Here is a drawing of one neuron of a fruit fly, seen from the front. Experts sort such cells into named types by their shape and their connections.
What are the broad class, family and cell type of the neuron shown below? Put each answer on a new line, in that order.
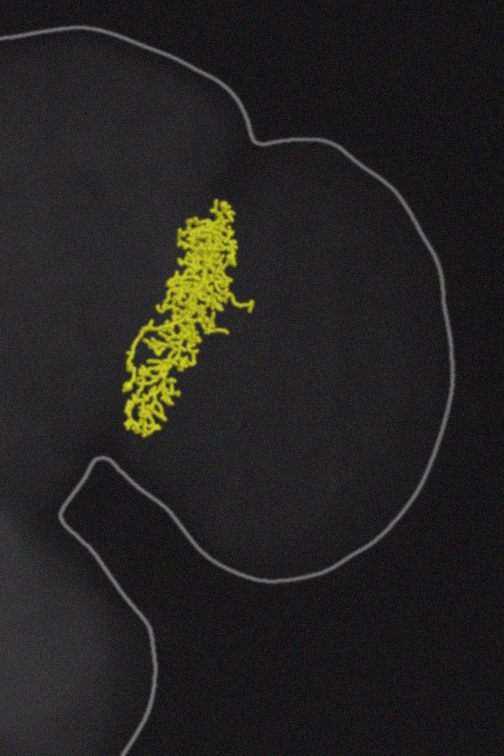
optic-lobe intrinsic neuron
Li
Li26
